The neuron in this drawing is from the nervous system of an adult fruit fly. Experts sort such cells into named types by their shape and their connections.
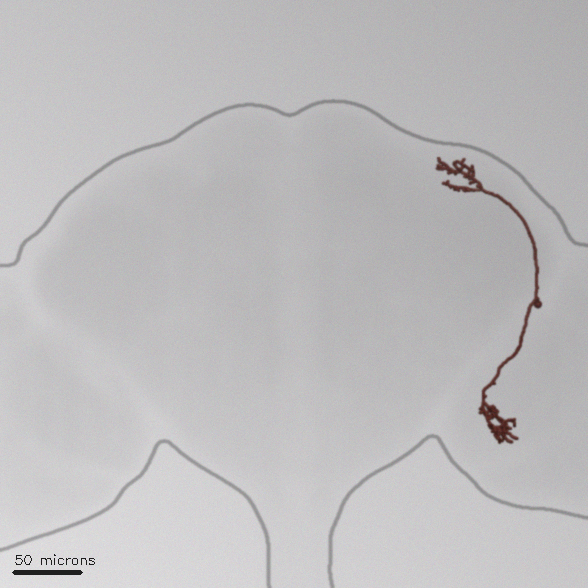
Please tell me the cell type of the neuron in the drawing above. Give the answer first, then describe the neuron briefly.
Its cell type is LC10a. This is a visual projection neuron. It is in the brain and does not reach the nerve cord. The cell body can be seen on the right of the picture. From top to bottom in the picture it spans about 200 microns.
